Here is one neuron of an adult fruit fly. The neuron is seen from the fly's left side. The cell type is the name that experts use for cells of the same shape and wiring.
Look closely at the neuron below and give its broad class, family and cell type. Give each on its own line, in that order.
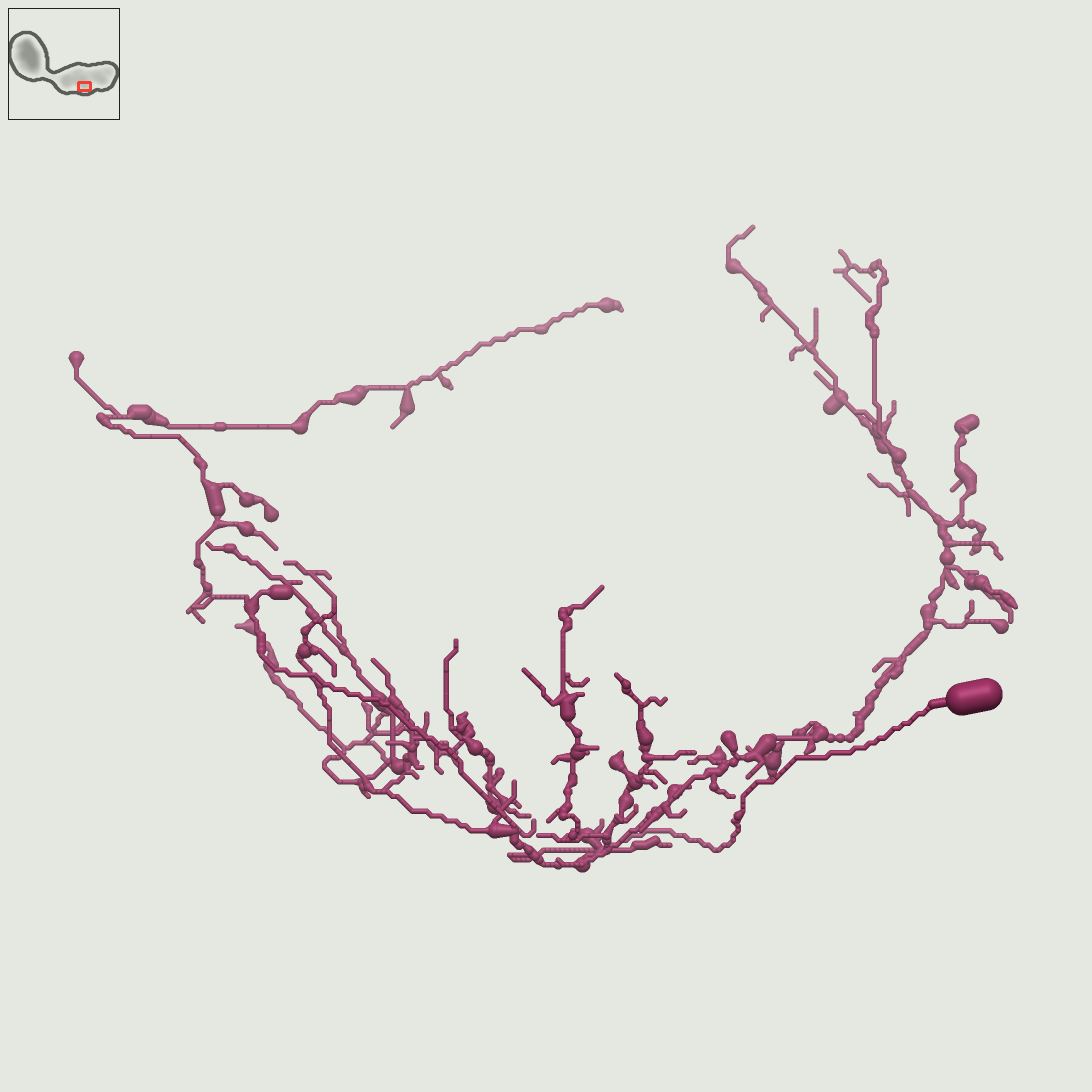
nerve-cord intrinsic neuron
hemilineage 01B
IN01B037_a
